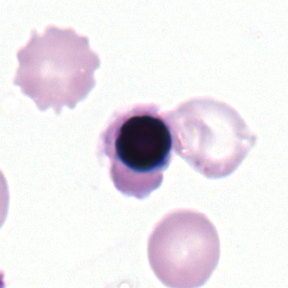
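Normoblast, the central cell in a stained smear of peripheral blood. The nucleus stains very dark, almost black-purple, and appears uniformly dense. The cytoplasm shows no granules and is widest below the nucleus. The outline of the cell is irregular rather than smoothly round.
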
